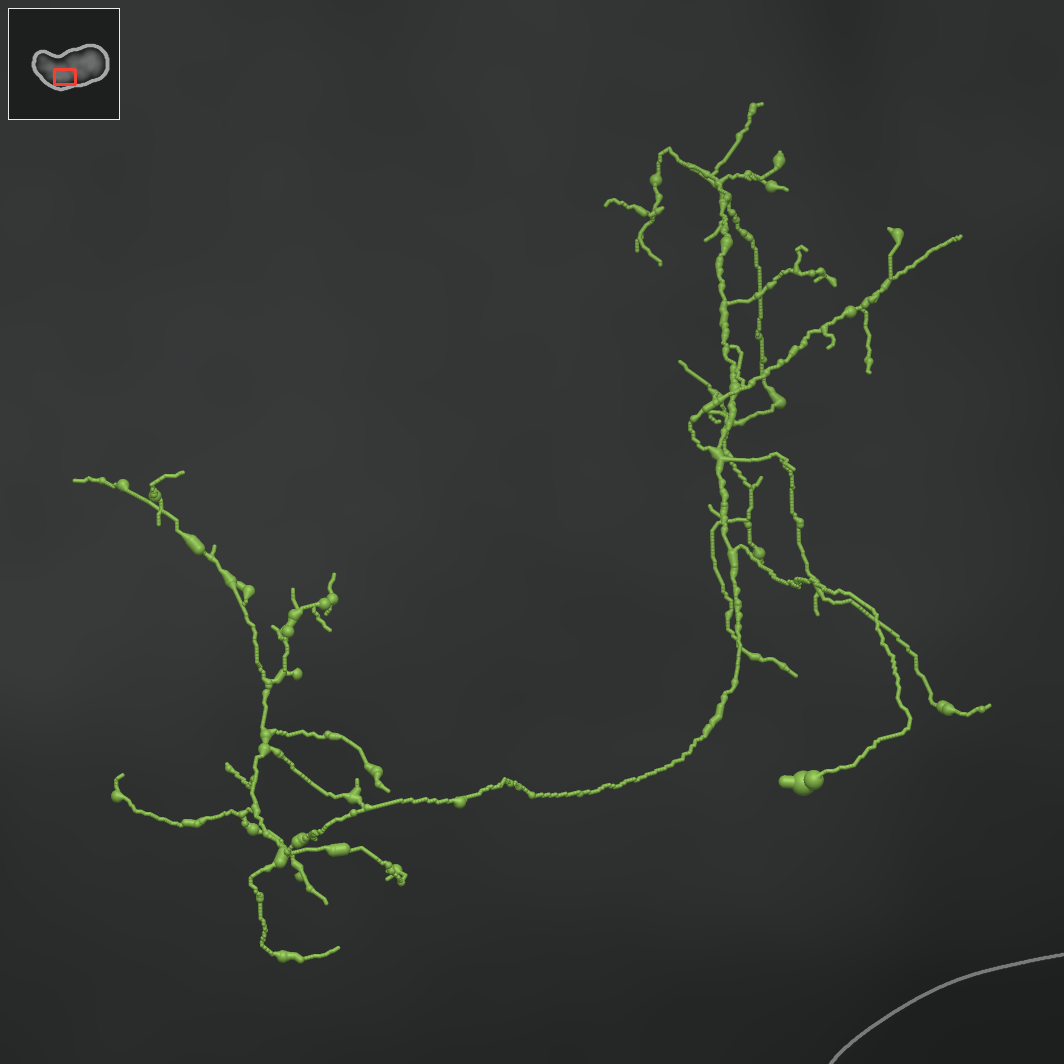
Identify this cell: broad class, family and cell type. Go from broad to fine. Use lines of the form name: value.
broad class: nerve-cord intrinsic neuron
family: hemilineage 01A
cell type: IN01A083_a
